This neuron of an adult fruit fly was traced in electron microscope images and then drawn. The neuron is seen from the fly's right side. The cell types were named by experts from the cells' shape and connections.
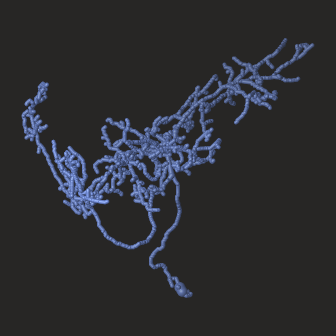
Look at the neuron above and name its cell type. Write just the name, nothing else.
GNG531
